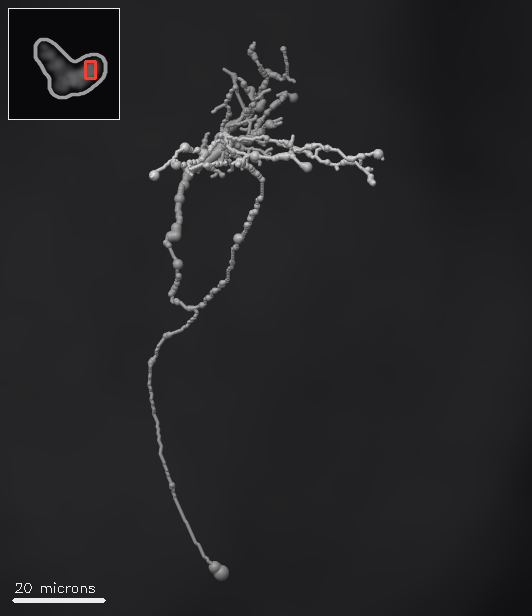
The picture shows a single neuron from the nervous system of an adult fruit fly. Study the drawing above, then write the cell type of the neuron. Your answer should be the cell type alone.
LC16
